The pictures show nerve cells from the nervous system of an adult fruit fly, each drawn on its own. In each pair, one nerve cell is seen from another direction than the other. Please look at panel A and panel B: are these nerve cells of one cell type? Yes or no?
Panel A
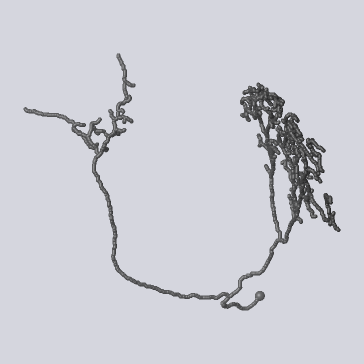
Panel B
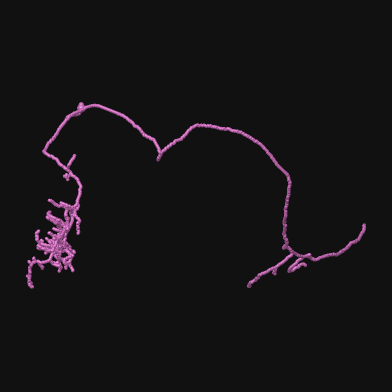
no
